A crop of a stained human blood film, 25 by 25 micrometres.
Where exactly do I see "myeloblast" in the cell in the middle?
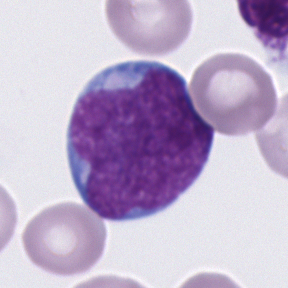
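Look first at the chromatin: it is finely granular and evenly spread through the nucleus.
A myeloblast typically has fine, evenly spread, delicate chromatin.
So the chromatin here goes well with the name. Now notice that the nucleus fills about 80% of the cell's area.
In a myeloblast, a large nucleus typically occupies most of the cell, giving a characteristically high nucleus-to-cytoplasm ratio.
That fits this cell too. The cytoplasm is stained blue and forms a thin rim, widest on the left side. At the top left, beside the nucleus, you can also see a pale, weakly stained area in the cytoplasm.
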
